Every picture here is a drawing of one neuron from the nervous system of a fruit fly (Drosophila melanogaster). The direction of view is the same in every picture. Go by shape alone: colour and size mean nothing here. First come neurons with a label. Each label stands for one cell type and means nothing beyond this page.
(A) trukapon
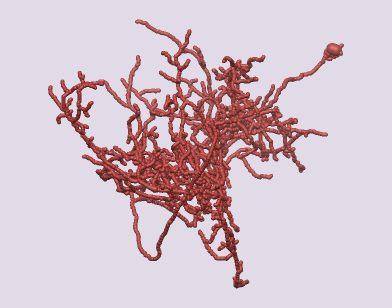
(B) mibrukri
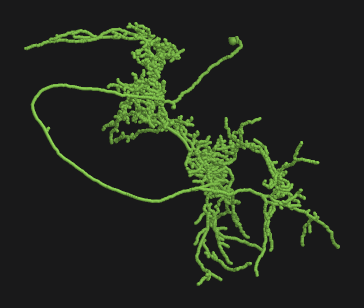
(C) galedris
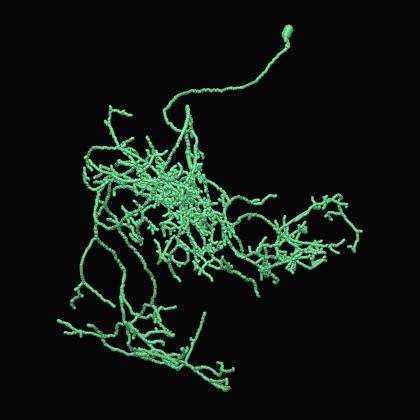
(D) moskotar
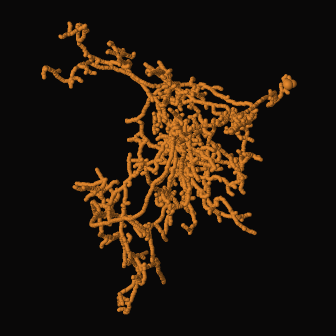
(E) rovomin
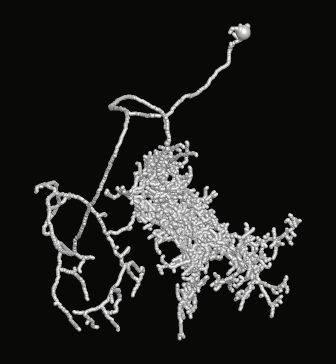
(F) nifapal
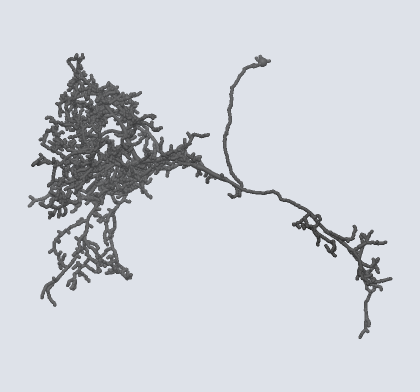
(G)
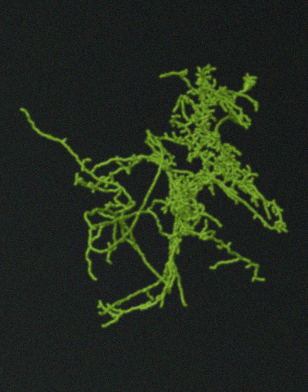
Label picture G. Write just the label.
mibrukri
